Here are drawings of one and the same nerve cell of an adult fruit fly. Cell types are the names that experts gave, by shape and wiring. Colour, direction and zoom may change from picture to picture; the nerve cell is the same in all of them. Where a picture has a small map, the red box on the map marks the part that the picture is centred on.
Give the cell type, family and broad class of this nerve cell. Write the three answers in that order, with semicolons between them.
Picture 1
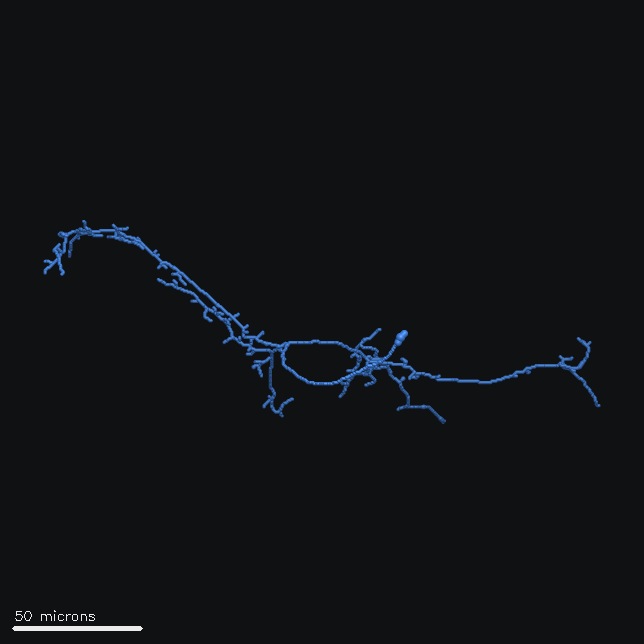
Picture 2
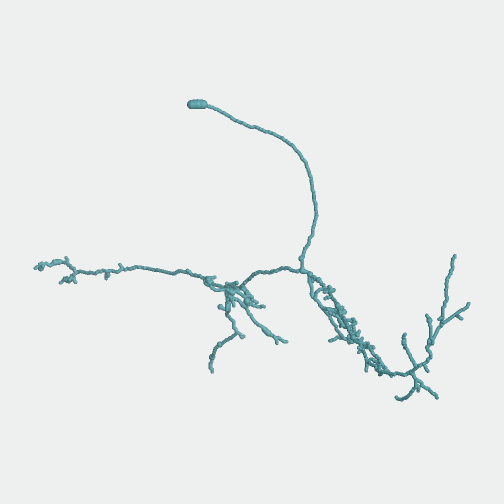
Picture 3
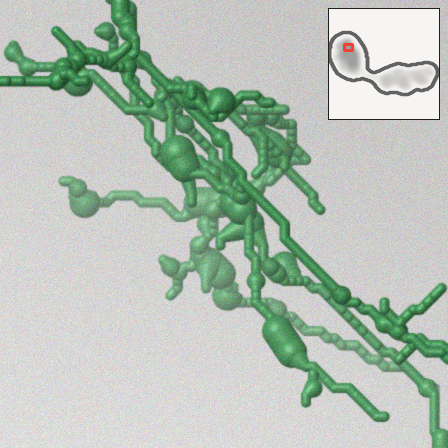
CB2988; hemilineage SMPp&v1_posterior; central-brain intrinsic neuron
